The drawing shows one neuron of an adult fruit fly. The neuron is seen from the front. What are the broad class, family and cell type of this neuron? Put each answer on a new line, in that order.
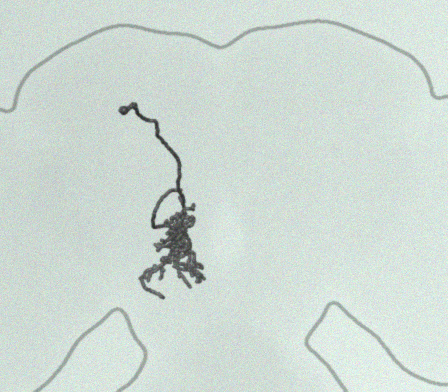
central-brain intrinsic neuron
hemilineage AOTUv1_ventral
PS031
